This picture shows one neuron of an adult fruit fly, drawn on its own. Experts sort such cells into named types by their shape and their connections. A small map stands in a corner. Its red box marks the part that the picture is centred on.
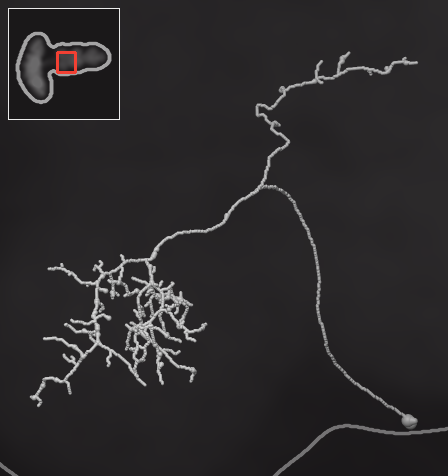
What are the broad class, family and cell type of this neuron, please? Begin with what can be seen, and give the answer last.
The picture shows dozens of branch ends. In this view it is about as wide as it is tall. It is a nerve-cord intrinsic neuron. The family is hemilineage 23B. Its cell type is IN23B063.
